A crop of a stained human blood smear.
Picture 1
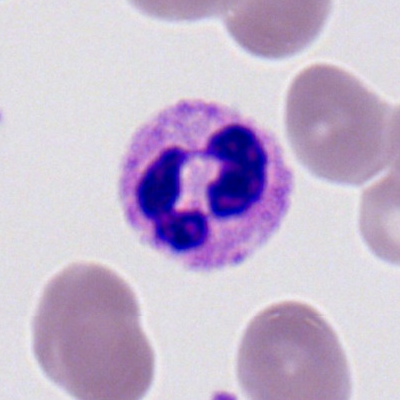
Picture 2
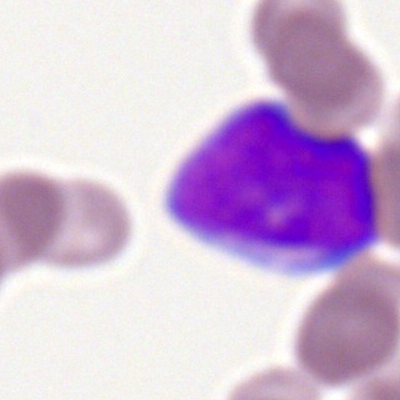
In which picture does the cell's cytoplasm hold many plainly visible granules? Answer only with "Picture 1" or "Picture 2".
Picture 1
